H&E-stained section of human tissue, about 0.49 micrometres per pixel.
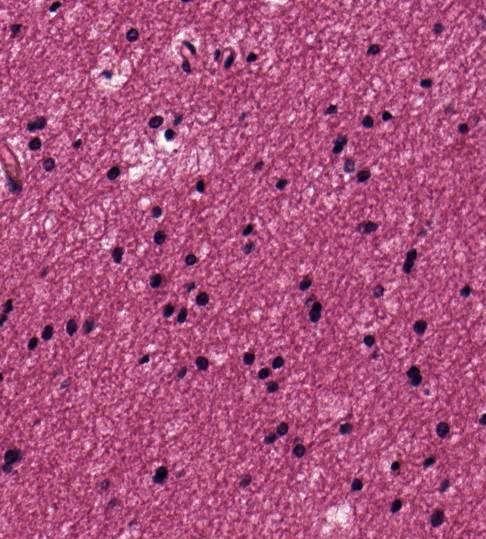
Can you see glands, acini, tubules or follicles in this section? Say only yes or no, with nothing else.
No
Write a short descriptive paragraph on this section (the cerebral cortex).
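You'll see the whole field is a uniform pink background, with small dark nuclei scattered throughout. Look closely and that background is a fine, fibrillary pink meshwork. Most of the nuclei are small, round and darkly stained, and most have little or no visible cytoplasm around them.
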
